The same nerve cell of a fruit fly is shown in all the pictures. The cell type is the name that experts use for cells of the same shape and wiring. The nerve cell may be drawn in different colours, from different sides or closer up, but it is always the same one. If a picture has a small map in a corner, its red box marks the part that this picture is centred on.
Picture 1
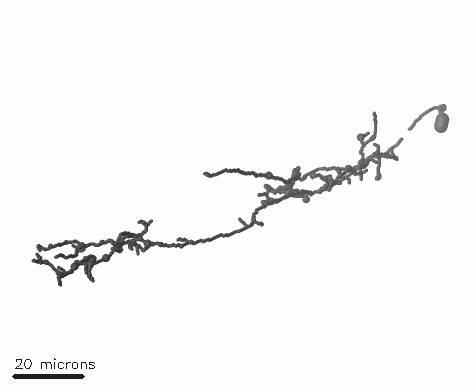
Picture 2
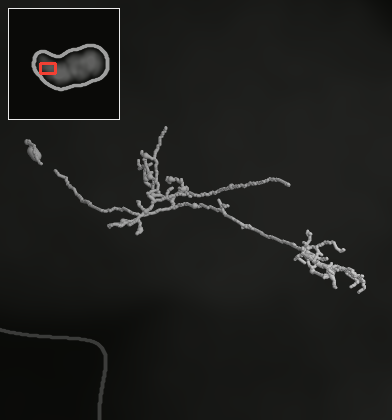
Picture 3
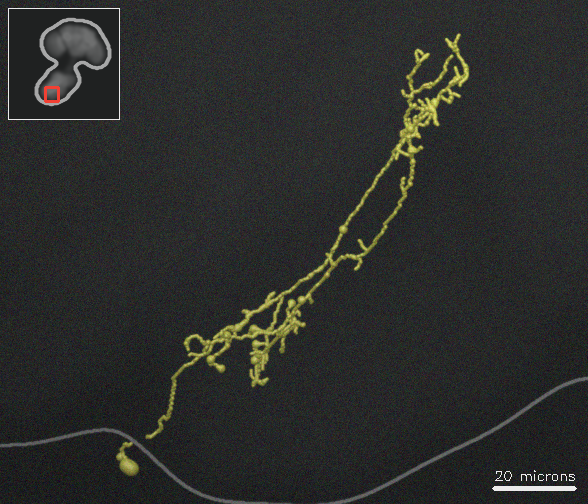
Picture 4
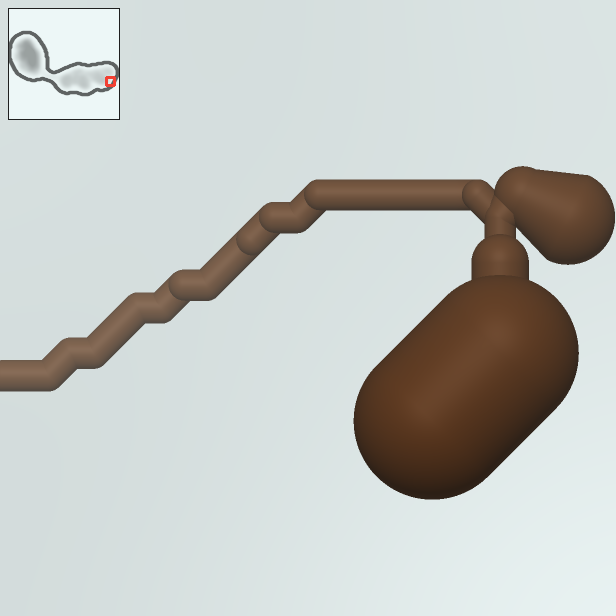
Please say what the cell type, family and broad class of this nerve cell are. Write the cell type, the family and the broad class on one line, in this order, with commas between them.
IN01B098, hemilineage 01B, nerve-cord intrinsic neuron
